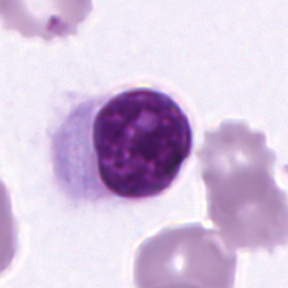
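Plasma cell, the nucleated cell at the centre of this blood smear. Notice its pale greyish blue cytoplasm, whose outer edge becomes faint and ill-defined on the left. Near the middle of the nucleus you can make out a pale rounded patch. No distinct granules are seen in the cytoplasm.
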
